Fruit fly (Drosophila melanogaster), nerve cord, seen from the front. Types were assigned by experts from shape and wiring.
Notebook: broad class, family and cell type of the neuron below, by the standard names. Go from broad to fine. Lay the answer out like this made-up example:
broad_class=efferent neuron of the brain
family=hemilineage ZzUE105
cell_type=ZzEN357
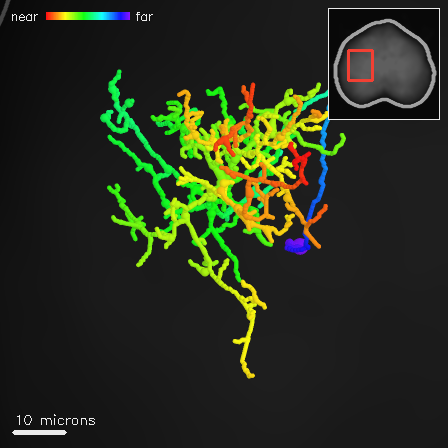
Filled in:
broad_class=nerve-cord intrinsic neuron
family=hemilineage 20A.22A
cell_type=IN20A.22A044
